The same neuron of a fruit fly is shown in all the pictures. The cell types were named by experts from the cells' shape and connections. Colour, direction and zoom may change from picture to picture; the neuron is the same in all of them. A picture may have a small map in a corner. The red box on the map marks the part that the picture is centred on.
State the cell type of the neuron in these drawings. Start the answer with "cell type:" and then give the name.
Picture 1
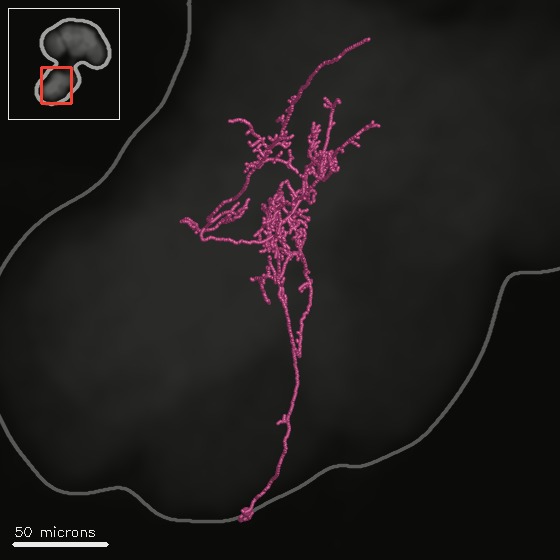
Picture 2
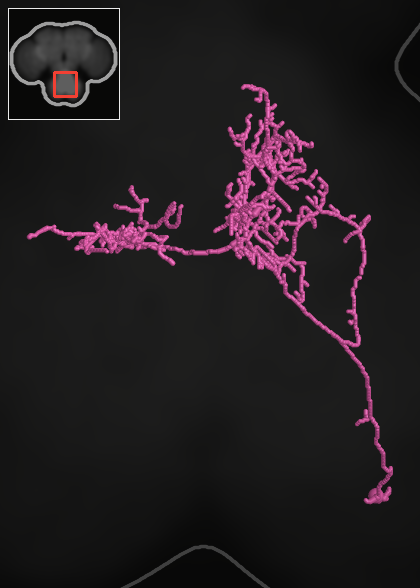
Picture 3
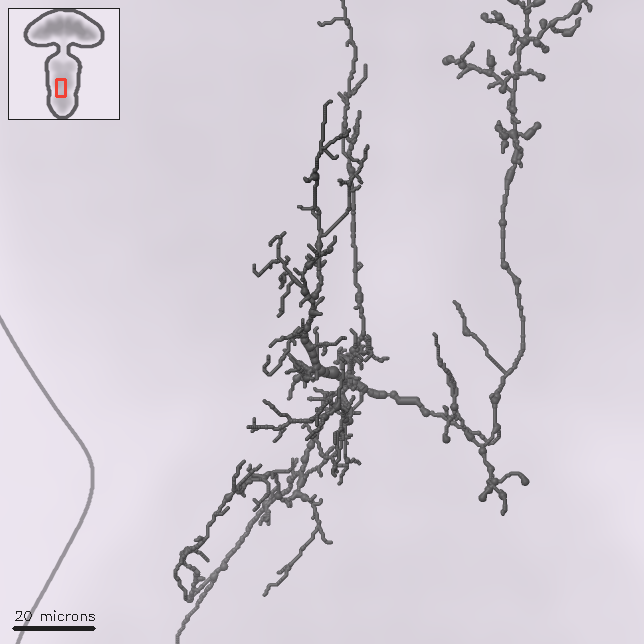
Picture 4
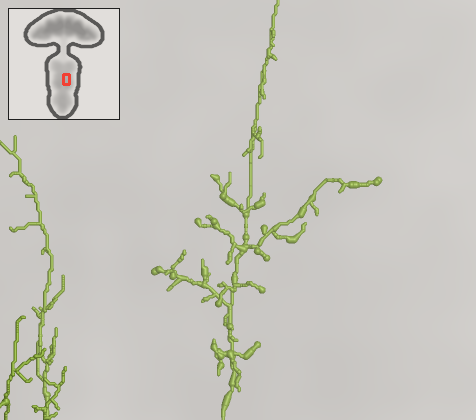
cell type: IN07B032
